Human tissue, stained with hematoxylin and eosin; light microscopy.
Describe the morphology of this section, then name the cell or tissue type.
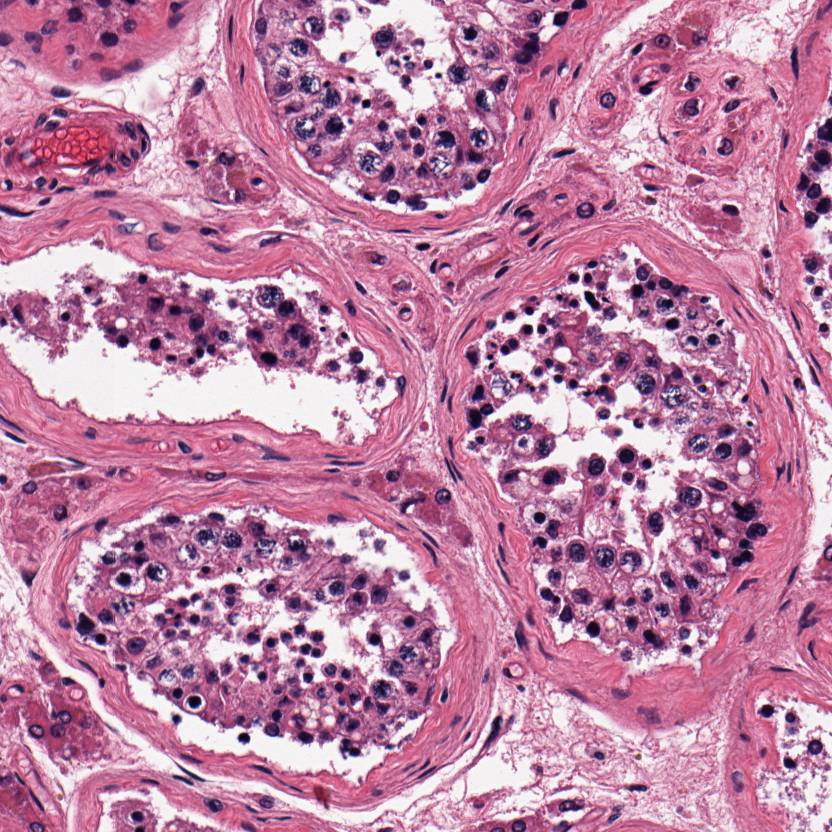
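Each tubule is bounded by a thick, layered, pink fibrous wall containing flattened, elongated dark nuclei. Rounded cells crowd the tubules in many layers; many have round dark nuclei, and some larger ones have coarse clumped chromatin. Tubule centres hold irregular clear spaces among loosely arranged and detached cells. A small vessel packed with red blood cells lies between tubules at the upper left. The section is testis.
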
